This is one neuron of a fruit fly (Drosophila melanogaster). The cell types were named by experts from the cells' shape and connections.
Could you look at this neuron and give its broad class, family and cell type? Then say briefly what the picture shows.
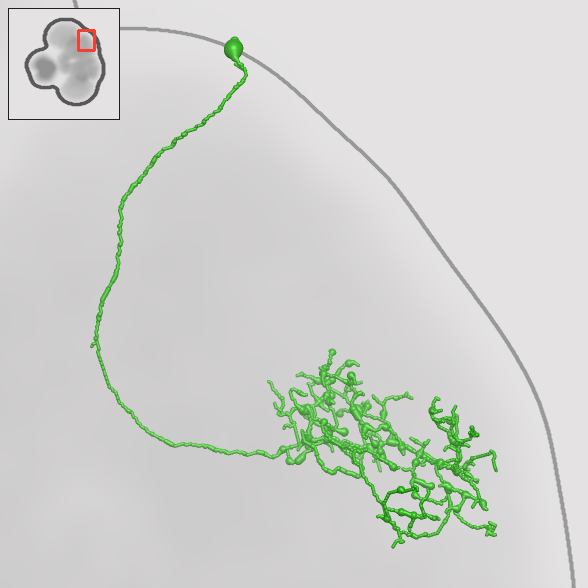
Its broad class is central-brain intrinsic neuron. The family is hemilineage SLPal1. Its cell type is SLP019. The picture shows dozens of branch ends. As drawn here it is taller than it is wide.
